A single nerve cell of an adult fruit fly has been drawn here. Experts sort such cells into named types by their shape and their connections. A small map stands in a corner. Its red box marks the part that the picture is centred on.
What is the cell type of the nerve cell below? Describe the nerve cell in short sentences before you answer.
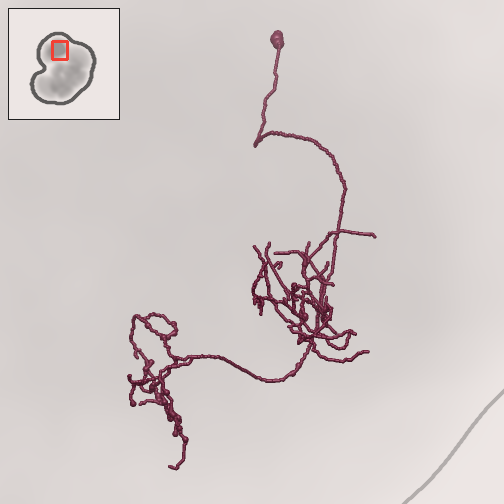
The cell body is at the top of the picture. The picture shows dozens of branch ends. It is a nerve-cord intrinsic neuron. Its cell type is IN06A136.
